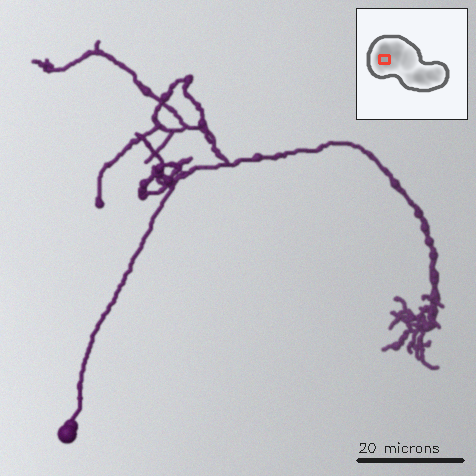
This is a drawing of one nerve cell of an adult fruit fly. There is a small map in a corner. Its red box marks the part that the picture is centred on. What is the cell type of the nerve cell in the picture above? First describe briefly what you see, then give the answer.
The cell body is at the lower left of the picture. From left to right in the picture it spans about 80 microns. It is a visual projection neuron. Its cell type is LC12.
